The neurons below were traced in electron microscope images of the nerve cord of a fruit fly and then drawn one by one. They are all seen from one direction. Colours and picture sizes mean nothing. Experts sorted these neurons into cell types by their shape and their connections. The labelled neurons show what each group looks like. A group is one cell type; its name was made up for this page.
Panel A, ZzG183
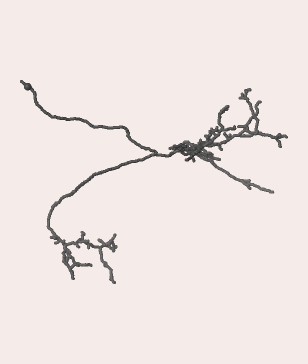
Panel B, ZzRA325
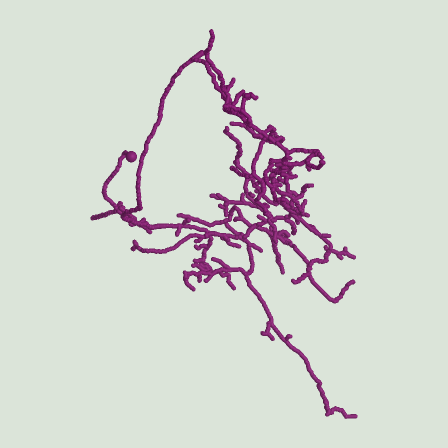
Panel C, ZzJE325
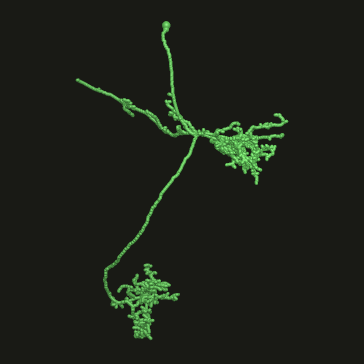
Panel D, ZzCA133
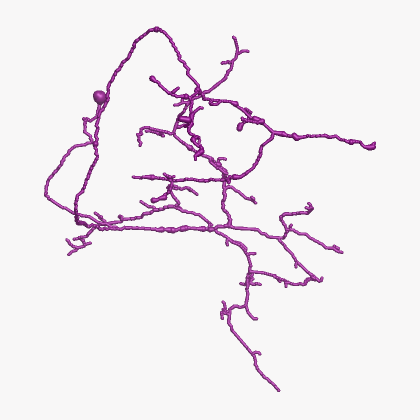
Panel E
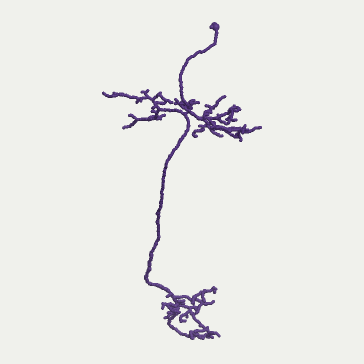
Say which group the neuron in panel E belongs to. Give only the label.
ZzG183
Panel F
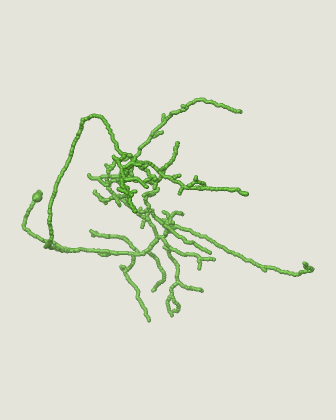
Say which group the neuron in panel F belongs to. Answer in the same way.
ZzCA133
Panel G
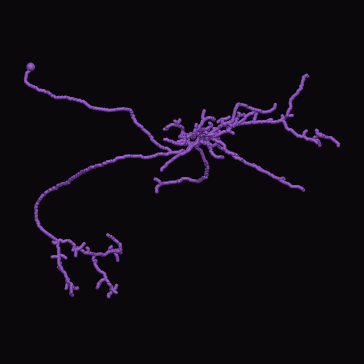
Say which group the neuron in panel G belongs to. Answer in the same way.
ZzG183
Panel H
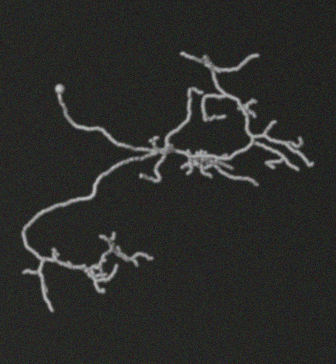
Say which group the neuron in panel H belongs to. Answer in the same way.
ZzRA325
